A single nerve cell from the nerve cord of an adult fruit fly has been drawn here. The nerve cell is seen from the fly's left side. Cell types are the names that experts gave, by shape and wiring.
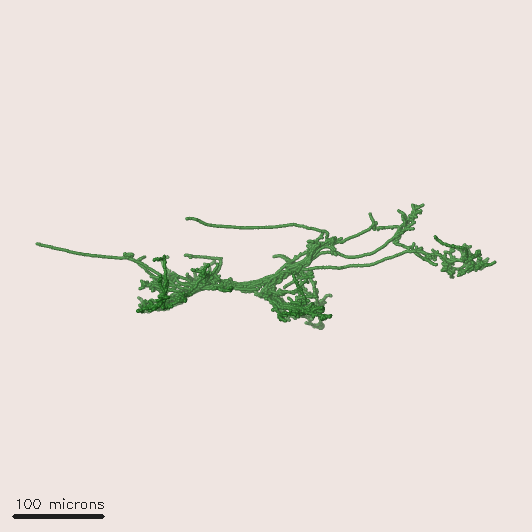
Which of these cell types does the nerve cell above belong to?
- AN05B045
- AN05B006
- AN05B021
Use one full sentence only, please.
Included in the cell type AN05B021 is this nerve cell.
